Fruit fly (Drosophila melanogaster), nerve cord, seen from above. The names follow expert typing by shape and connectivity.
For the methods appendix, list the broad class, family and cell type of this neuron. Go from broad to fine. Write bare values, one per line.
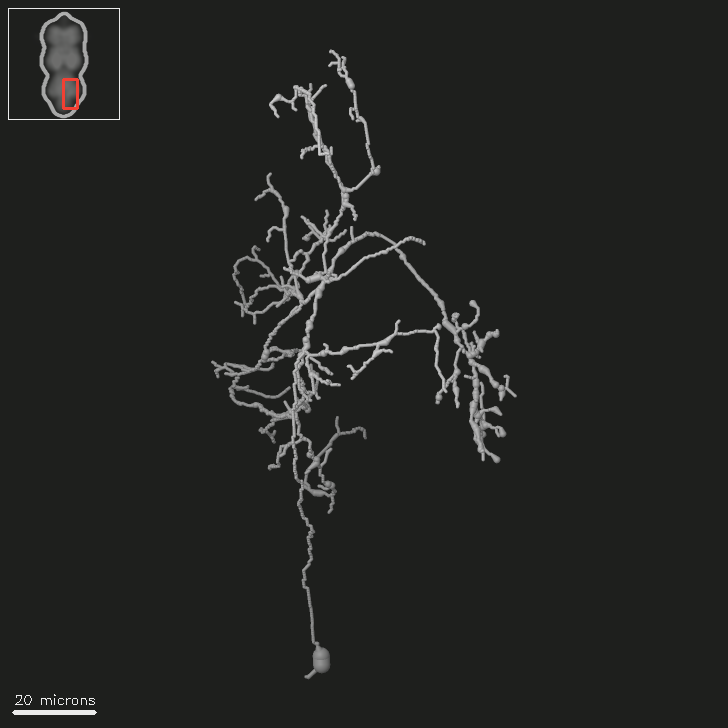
nerve-cord intrinsic neuron
hemilineage 21A
IN21A051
